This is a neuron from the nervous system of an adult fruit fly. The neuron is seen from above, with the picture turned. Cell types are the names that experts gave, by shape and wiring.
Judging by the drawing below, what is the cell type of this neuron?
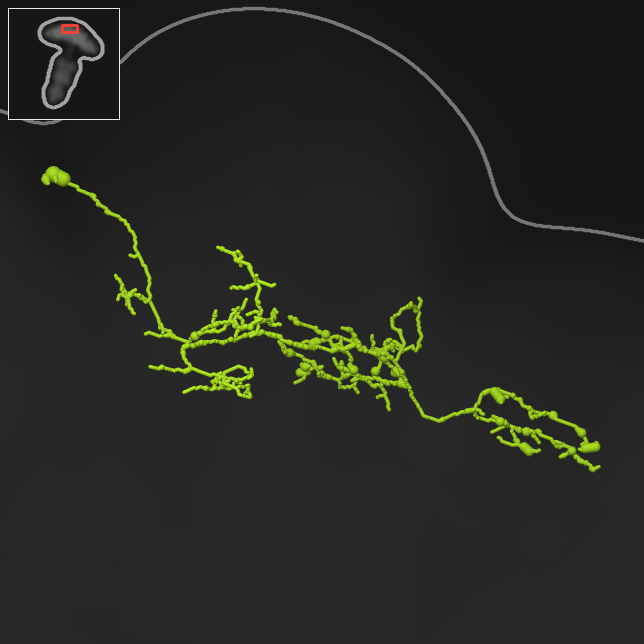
PAM02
